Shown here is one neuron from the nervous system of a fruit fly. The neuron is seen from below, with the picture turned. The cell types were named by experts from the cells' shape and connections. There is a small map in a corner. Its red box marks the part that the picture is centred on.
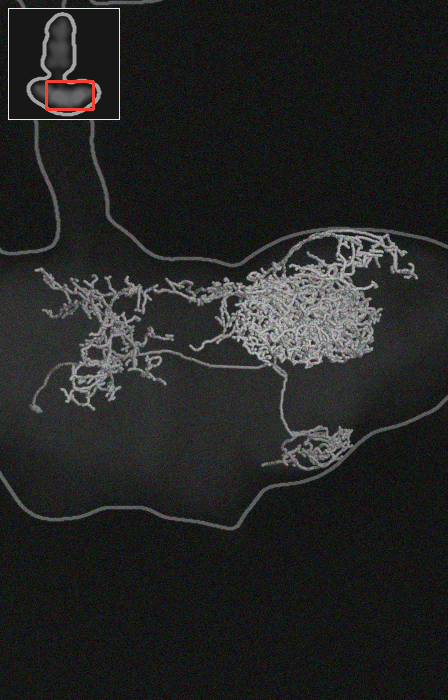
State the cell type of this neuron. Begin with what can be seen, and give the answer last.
It lies in the brain. The cell body can be seen on the left of the picture. Dozens of branch ends can be seen. It is a visual centrifugal neuron. It is of cell type LoVC22.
